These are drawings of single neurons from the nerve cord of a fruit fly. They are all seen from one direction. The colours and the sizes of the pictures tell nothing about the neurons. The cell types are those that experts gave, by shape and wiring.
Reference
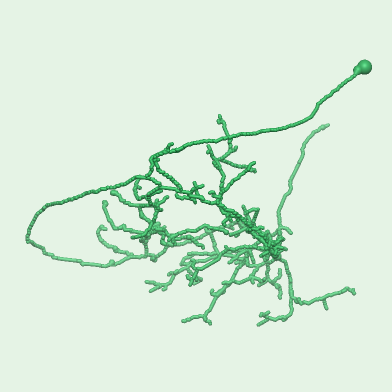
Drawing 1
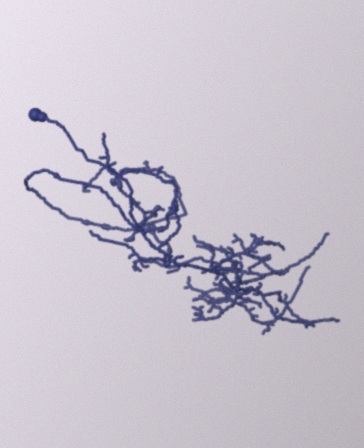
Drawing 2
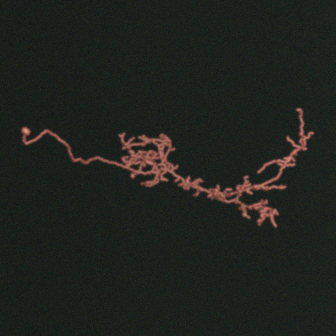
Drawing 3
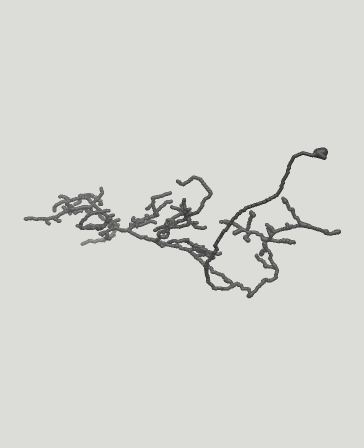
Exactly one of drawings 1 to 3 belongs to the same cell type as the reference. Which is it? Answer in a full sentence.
Drawing 1 shows a neuron of the same cell type.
